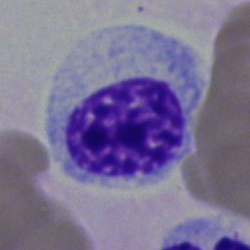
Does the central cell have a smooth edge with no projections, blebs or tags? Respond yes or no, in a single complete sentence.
Yes, the border of this cell is smooth and even.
